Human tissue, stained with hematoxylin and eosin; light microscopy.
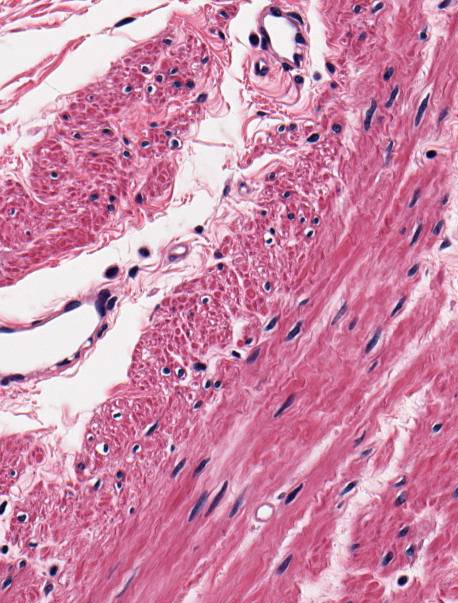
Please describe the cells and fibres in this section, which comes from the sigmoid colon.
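In the muscle cut lengthwise, nuclei are elongated and cigar-shaped. On the left, thin wisps of loose connective tissue lie between the cross-cut bundles. A small thin-walled blood vessel lies in connective tissue near the top centre. No epithelium or glands are present anywhere in the field.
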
